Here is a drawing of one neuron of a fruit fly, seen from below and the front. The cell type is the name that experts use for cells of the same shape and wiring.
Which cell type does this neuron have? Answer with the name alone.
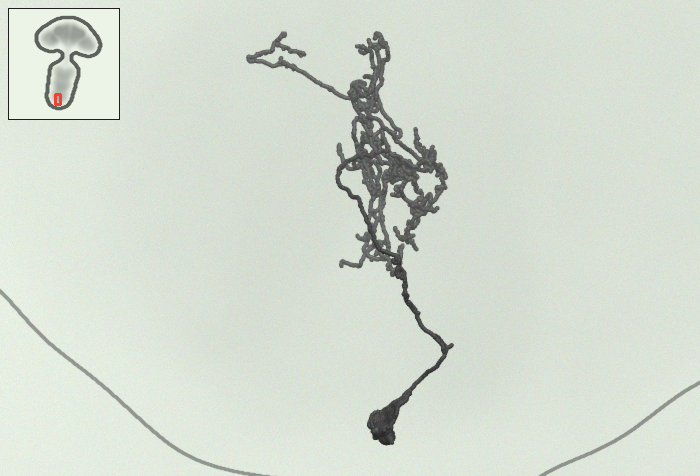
INXXX441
